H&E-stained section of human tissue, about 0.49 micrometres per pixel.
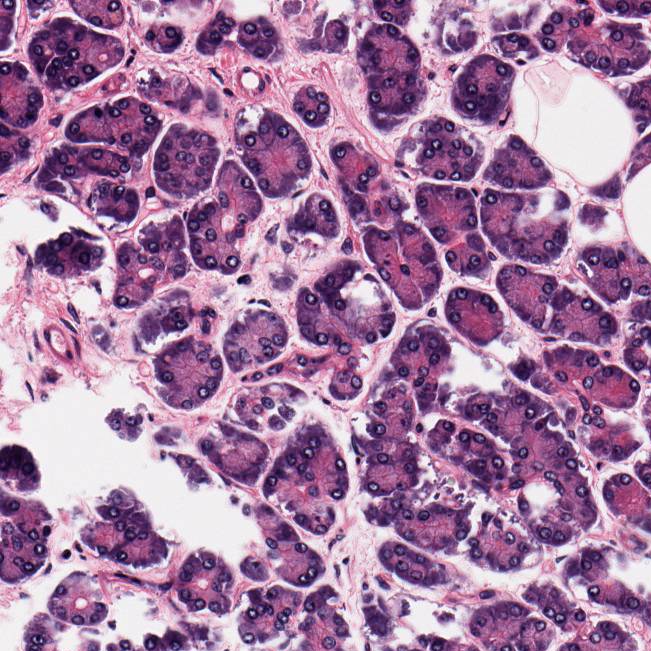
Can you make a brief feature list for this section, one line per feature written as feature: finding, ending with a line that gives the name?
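Acini: closely packed, rounded, filling most of field
Left side: larger empty areas
Nuclei: round, toward cell base
Lumens: tiny, mostly inconspicuous
Between acini: thin strands of pale pink loose connective tissue
Name: pancreas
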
